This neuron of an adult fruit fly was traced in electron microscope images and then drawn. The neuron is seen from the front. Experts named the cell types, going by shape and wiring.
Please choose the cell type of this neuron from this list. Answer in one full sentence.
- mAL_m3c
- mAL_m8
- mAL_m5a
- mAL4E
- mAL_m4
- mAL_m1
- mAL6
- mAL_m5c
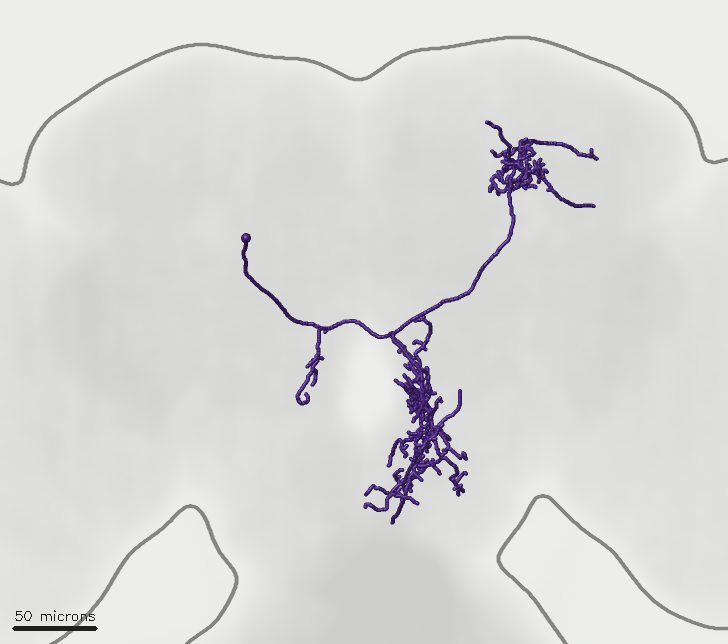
This particular neuron has the cell type mAL_m4.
